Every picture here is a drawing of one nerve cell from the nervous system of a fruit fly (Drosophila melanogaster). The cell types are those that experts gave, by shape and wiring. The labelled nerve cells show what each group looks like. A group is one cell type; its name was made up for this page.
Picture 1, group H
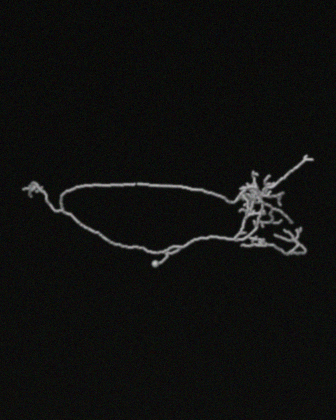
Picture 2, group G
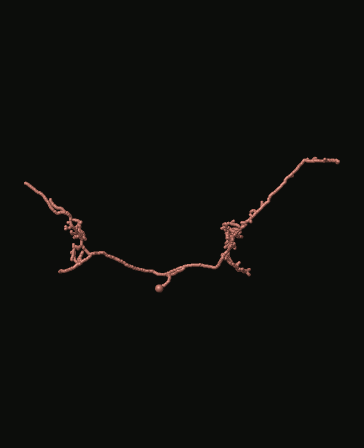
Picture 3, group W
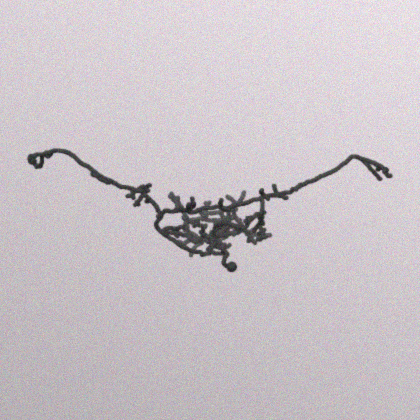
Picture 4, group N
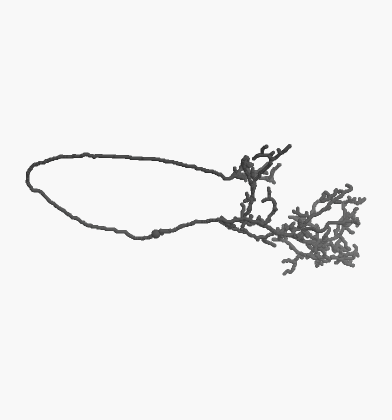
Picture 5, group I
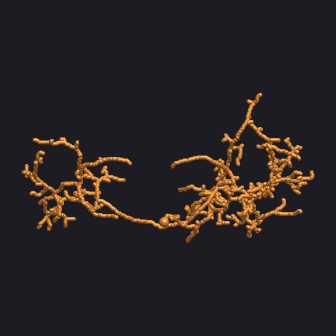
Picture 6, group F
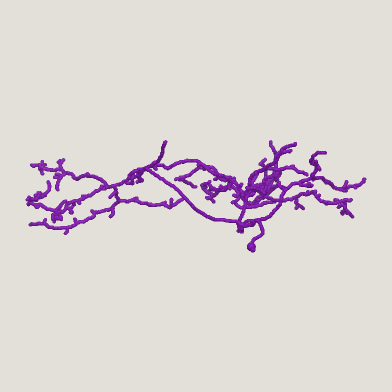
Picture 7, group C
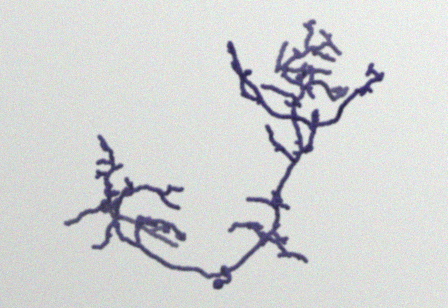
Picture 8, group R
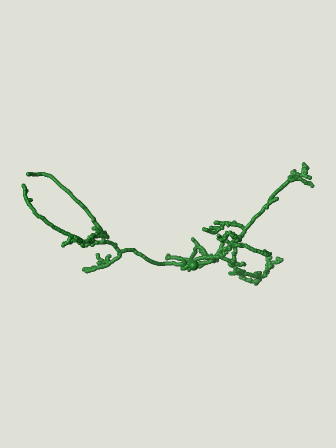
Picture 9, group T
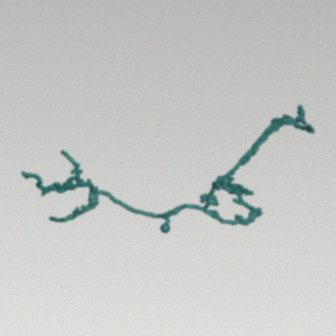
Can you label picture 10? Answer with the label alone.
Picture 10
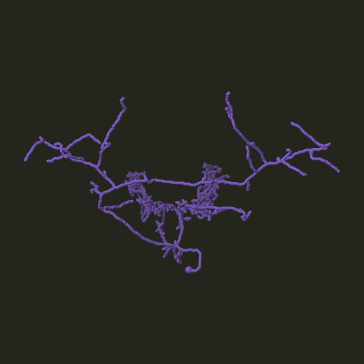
group W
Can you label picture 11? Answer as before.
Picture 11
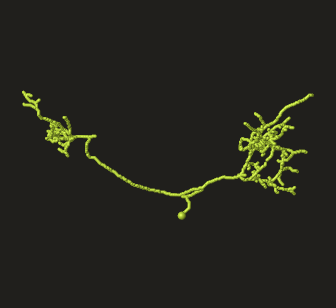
group H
